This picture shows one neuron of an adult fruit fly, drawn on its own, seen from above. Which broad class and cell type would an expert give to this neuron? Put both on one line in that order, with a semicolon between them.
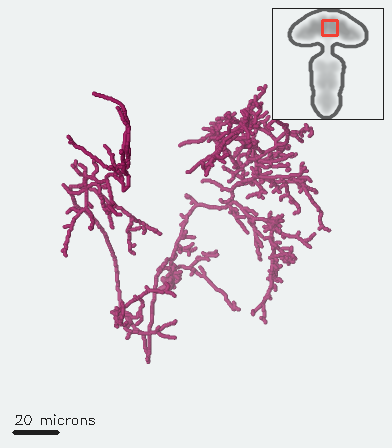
central-brain intrinsic neuron; GNG491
